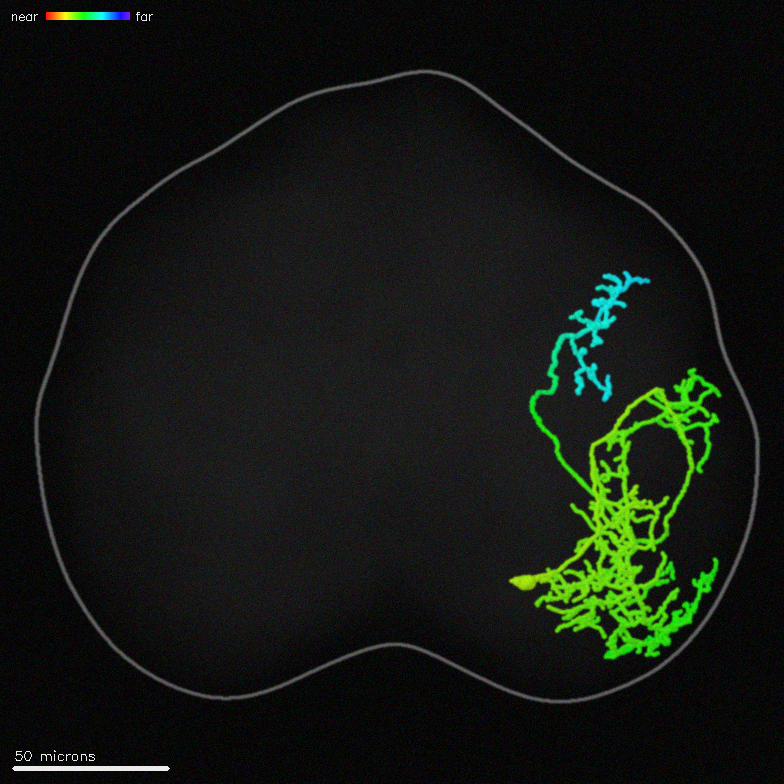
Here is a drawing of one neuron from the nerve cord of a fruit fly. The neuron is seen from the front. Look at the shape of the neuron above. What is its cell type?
IN16B037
